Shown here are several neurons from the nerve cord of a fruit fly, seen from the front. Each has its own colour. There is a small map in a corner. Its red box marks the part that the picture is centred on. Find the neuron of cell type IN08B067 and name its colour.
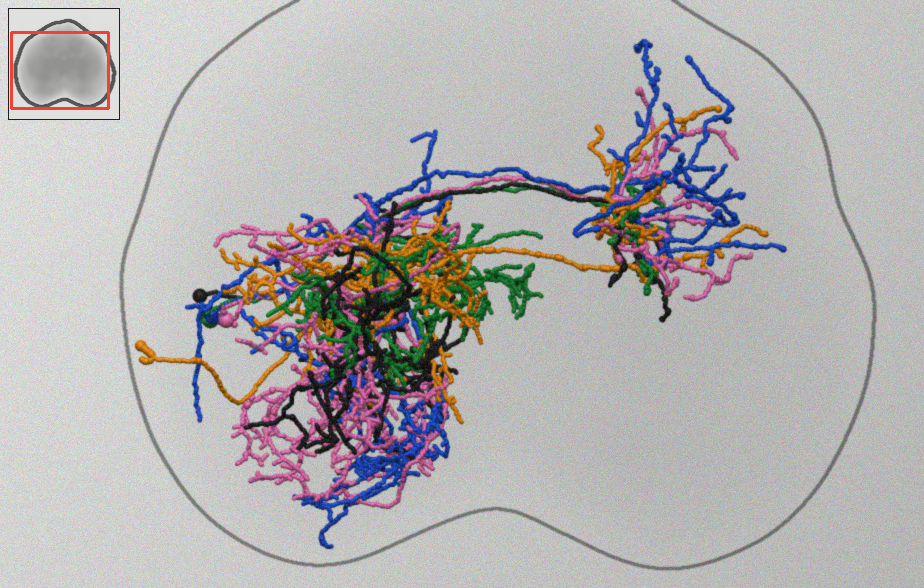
orange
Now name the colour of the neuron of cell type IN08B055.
black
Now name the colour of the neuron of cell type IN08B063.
green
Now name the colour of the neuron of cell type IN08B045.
blue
